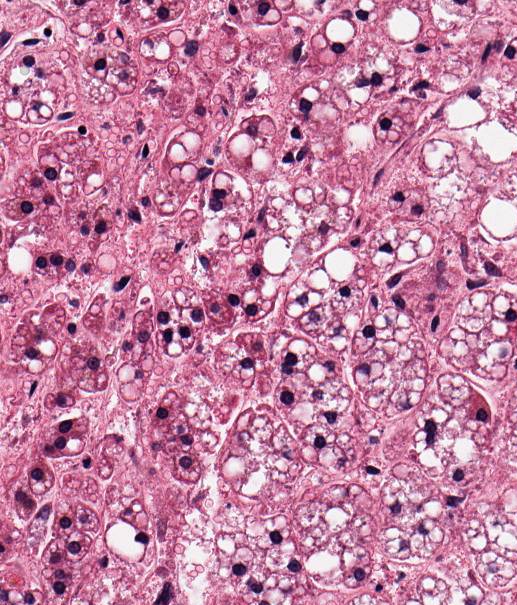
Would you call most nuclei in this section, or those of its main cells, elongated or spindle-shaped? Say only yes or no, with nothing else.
No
